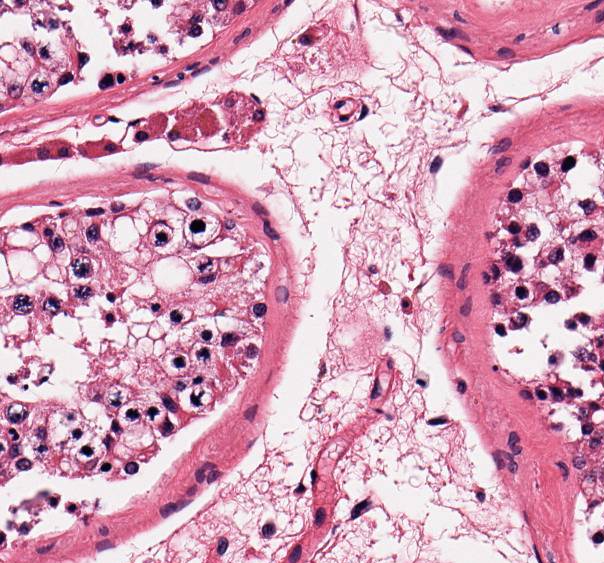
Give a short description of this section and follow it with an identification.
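Parts of several rounded tubules sit at the left, right and top edges, a strip of loose tissue down the middle. Each has a thick, glassy pink wall holding flattened, spindle-shaped nuclei. Notice the right tubule, crowded with small, dark, round nuclei. This is testis.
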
